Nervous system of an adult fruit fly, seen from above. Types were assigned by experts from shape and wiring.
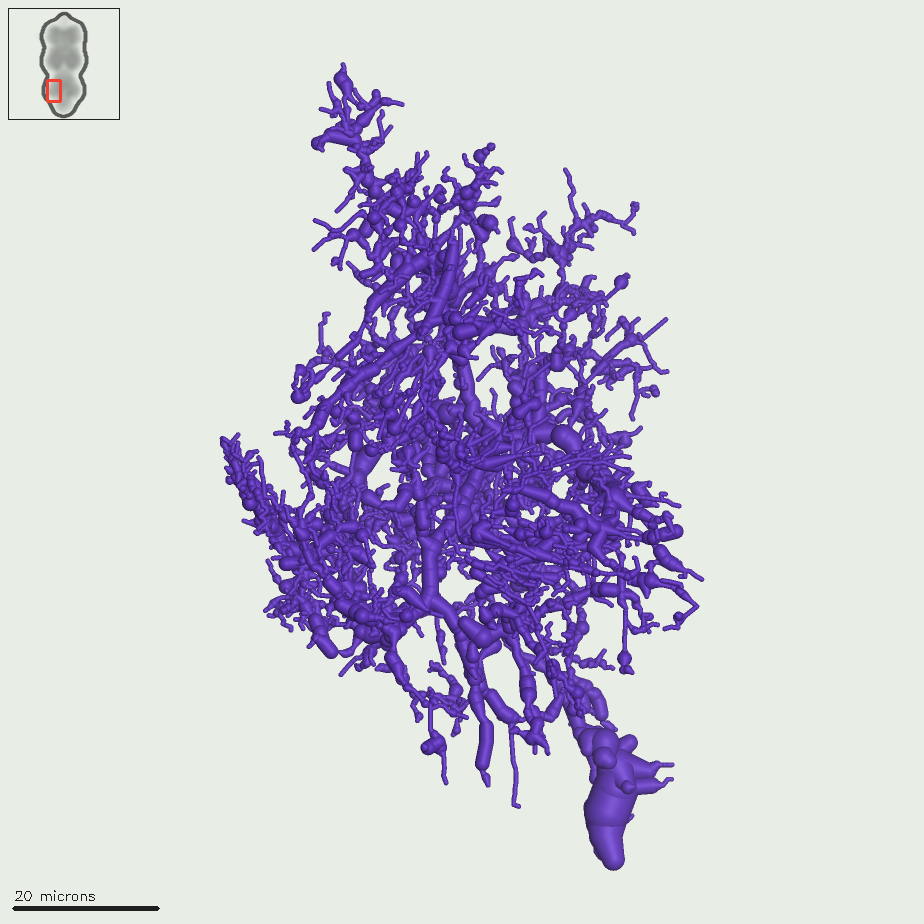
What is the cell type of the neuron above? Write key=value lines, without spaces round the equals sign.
cell_type=IN13A001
